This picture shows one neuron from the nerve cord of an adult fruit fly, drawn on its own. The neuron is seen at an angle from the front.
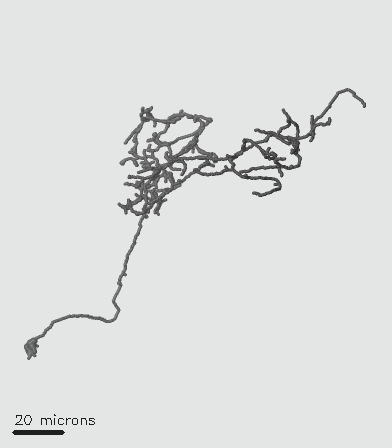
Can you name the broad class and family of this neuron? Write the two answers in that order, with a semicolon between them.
nerve-cord intrinsic neuron; hemilineage 16B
